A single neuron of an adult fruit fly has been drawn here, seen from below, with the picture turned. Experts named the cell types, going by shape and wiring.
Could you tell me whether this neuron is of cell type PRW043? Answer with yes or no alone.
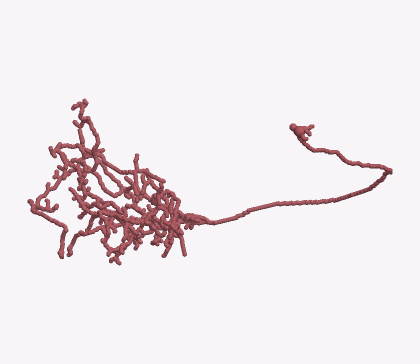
no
